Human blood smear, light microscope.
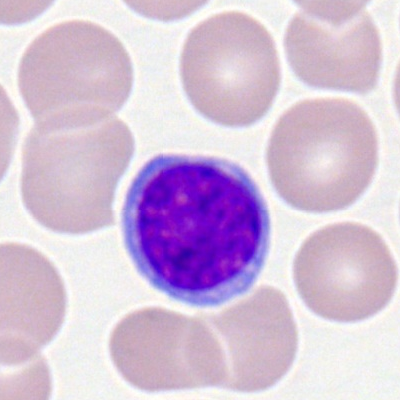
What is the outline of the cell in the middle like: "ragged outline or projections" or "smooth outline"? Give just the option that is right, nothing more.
Smooth outline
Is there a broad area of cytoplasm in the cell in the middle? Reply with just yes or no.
No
